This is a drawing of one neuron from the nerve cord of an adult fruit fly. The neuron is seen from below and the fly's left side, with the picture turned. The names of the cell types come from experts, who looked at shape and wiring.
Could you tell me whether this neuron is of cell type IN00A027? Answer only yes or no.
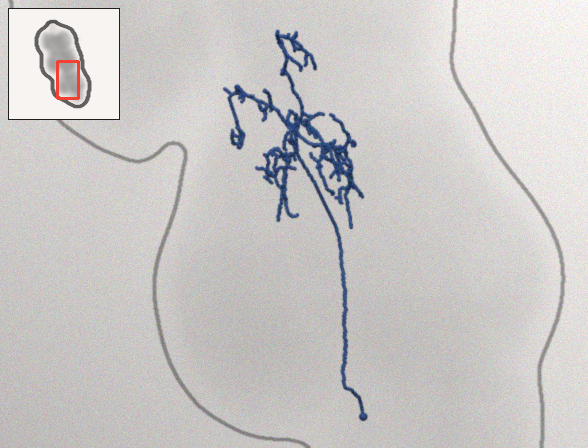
no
